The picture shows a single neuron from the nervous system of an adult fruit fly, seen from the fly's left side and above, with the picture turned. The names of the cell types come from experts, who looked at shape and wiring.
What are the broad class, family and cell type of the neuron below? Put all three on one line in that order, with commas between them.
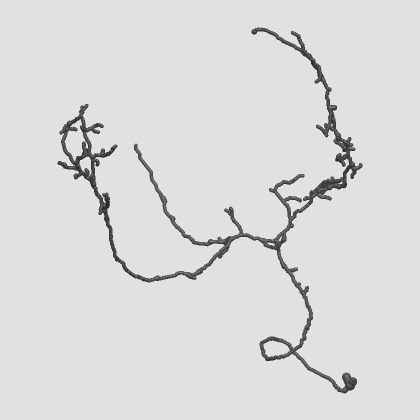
nerve-cord intrinsic neuron, hemilineage 03A, IN03A094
